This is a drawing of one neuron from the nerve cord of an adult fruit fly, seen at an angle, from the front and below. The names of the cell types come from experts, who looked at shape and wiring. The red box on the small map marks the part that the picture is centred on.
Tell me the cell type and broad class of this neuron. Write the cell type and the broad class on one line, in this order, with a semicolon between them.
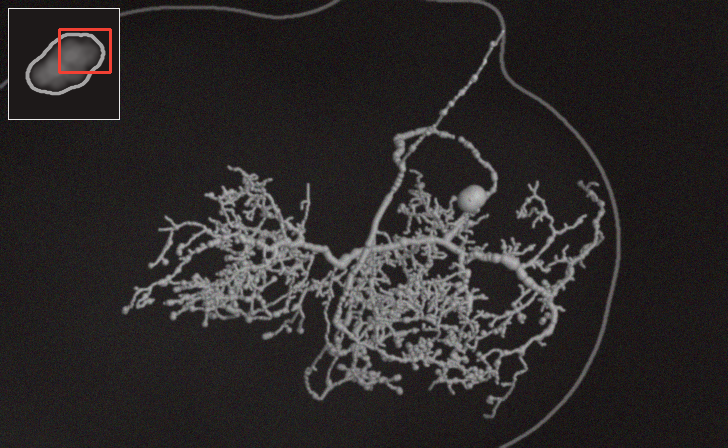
ANXXX026; ascending neuron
